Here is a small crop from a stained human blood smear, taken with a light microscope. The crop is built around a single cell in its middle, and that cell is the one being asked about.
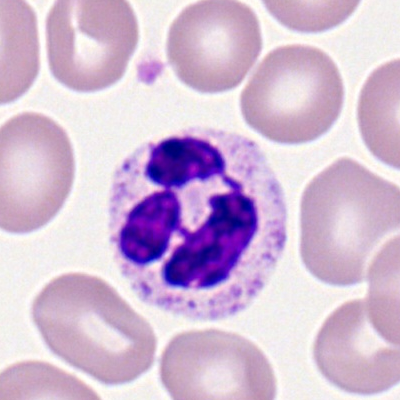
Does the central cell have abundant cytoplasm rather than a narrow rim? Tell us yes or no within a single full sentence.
Yes, it is abundant cytoplasm that surrounds its nucleus.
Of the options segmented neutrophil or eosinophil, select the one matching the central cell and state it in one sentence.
The crop centres on a single cell, and that cell is a segmented neutrophil.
